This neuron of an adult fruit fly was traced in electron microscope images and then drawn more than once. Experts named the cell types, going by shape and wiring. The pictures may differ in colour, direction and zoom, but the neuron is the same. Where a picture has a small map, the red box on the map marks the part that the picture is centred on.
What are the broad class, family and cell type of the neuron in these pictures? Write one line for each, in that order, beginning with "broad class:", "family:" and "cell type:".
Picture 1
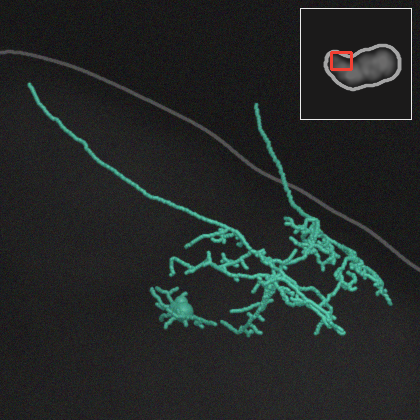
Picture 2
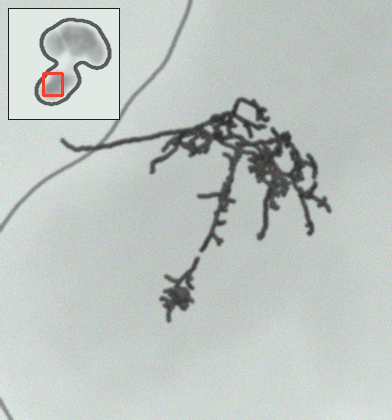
broad class: efferent neuron of the nerve cord
family: hemilineage 00B
cell type: EN00B025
